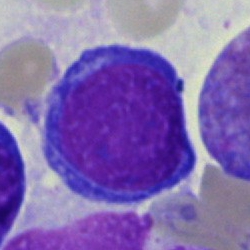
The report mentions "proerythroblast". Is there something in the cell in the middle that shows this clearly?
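Its outline is roughly round, with a slight angular bulge at the lower right. Finely stippled purple chromatin shows no coarse dark clumps. A narrow rim of deep blue cytoplasm surrounds the nucleus. This cell is a proerythroblast.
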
